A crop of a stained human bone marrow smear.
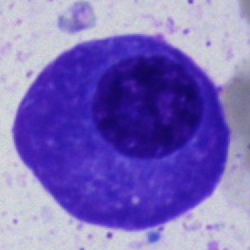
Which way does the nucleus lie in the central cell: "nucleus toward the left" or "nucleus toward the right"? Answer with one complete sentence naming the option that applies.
What lies to the left of the nucleus is most of the cytoplasm.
